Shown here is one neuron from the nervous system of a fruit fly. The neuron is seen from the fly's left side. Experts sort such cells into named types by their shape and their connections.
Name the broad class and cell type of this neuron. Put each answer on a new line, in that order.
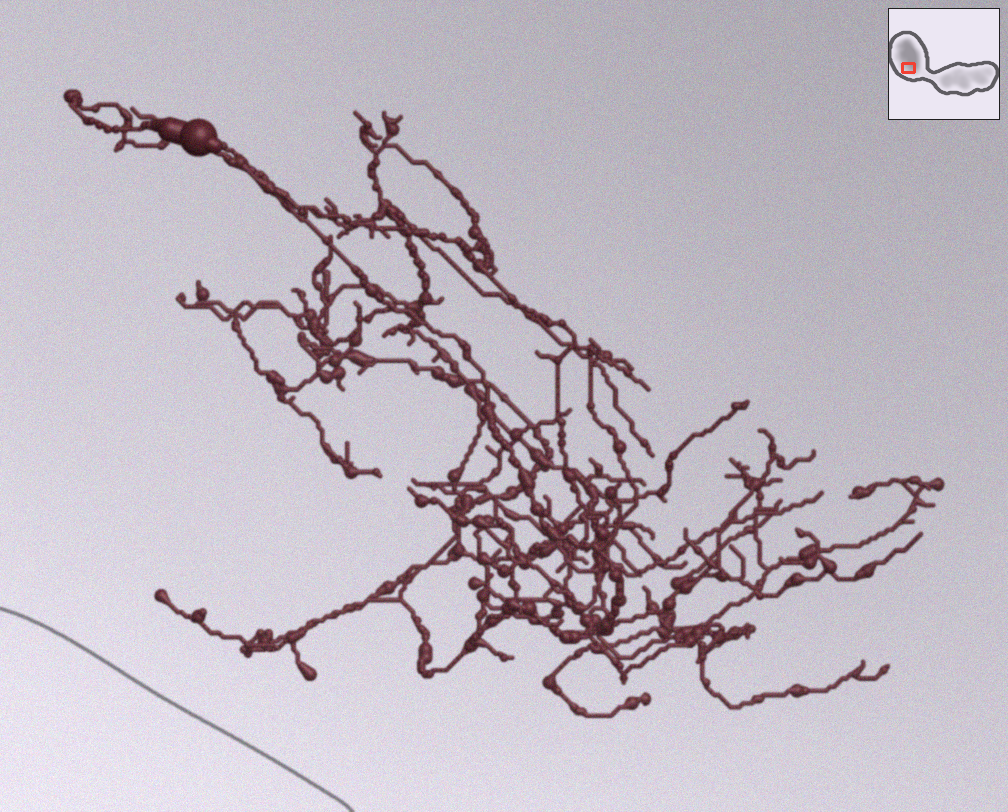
central-brain intrinsic neuron
GNG361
